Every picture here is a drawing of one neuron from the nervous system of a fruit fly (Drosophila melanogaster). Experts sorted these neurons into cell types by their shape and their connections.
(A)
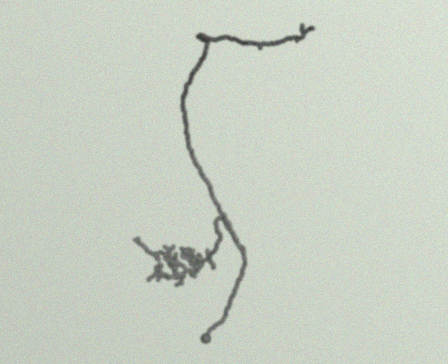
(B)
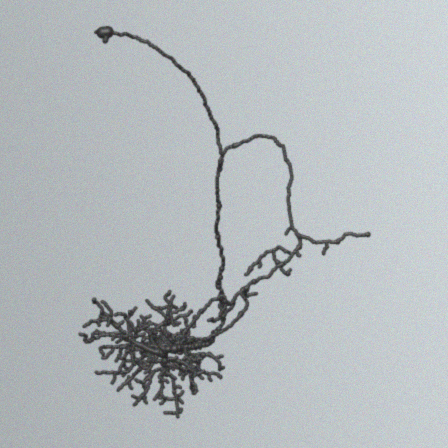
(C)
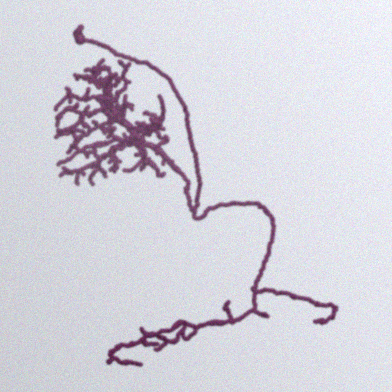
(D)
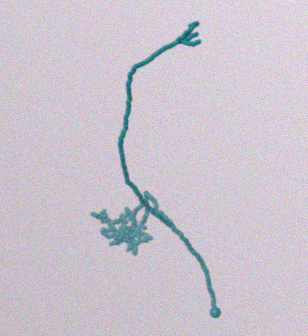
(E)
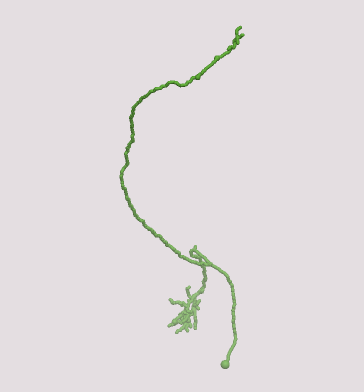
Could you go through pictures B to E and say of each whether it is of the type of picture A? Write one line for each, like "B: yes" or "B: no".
B: no
C: no
D: yes
E: yes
